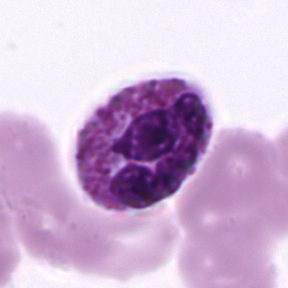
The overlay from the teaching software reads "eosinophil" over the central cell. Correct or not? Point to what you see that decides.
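Checked first: the nucleus is divided into separate lobes, and its dark purple, condensed chromatin lies in plain view.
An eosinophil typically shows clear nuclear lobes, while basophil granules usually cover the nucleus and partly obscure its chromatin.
Eosinophil fits; basophil does not. Checked next: the outline is a smooth oval without surface projections, no nucleoli are visible, no vacuoles are seen, and the cytoplasm is packed with reddish-purple granules.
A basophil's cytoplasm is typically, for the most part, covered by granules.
The packing alone therefore does not count against basophil.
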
